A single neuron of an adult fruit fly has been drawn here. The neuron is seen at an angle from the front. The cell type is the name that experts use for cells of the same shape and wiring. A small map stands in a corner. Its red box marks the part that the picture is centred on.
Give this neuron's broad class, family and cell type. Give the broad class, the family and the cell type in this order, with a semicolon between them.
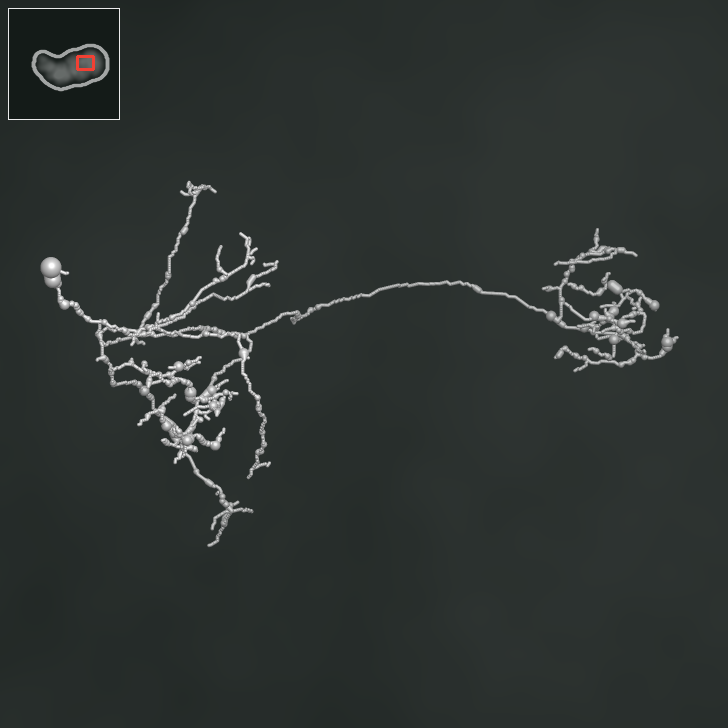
central-brain intrinsic neuron; class DAN; PAM12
